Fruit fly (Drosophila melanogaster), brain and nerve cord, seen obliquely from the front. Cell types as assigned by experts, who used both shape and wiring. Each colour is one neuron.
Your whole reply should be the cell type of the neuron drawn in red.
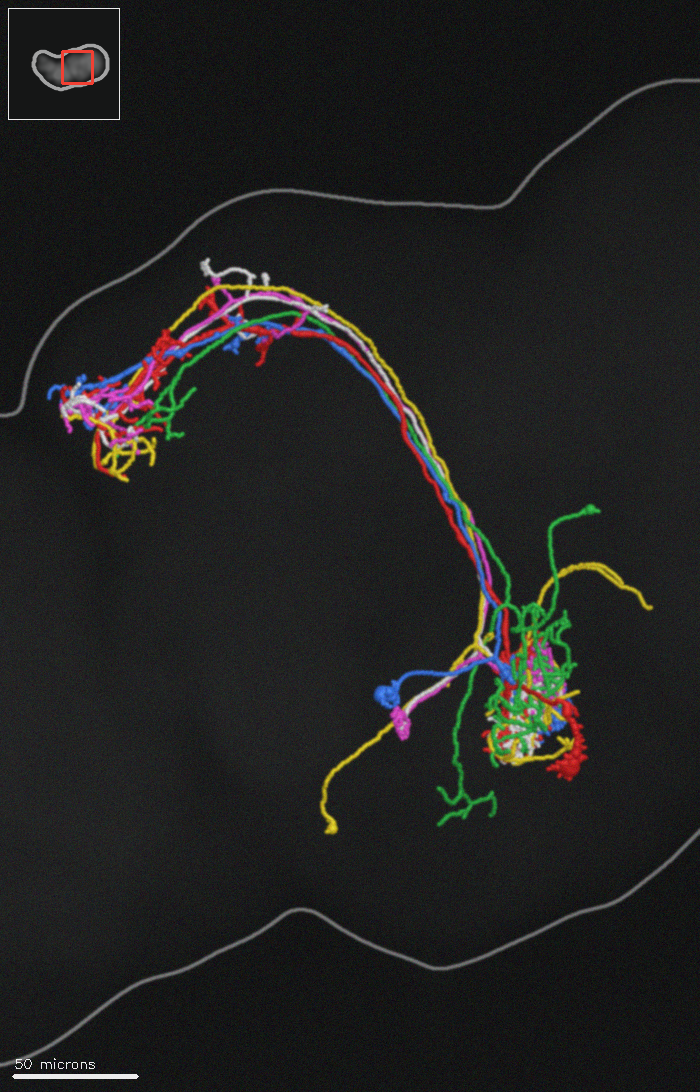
VM6_adPN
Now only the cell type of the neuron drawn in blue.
VM1_lPN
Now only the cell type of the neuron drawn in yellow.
M_lvPNm46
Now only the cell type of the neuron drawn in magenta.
VC5_lvPN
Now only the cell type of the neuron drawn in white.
VM4_lvPN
